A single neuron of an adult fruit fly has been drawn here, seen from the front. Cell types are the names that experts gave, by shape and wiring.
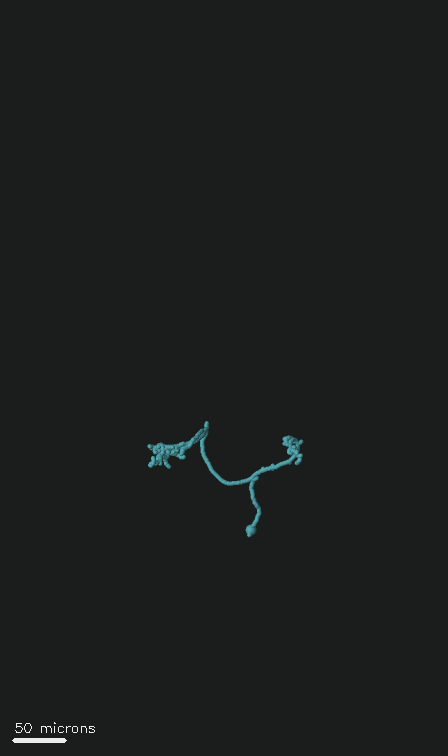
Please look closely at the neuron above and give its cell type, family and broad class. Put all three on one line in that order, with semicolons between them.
AMMC005; hemilineage LB3; central-brain intrinsic neuron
